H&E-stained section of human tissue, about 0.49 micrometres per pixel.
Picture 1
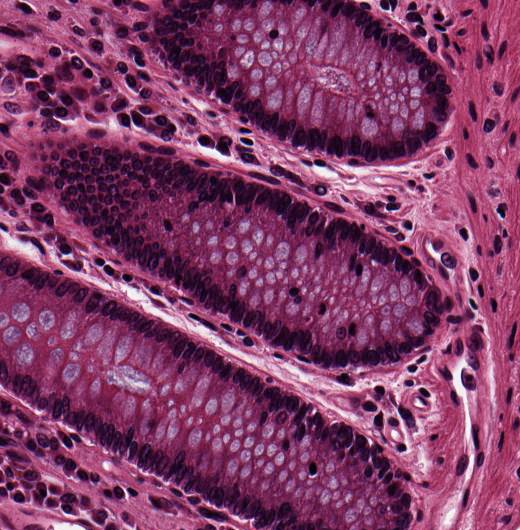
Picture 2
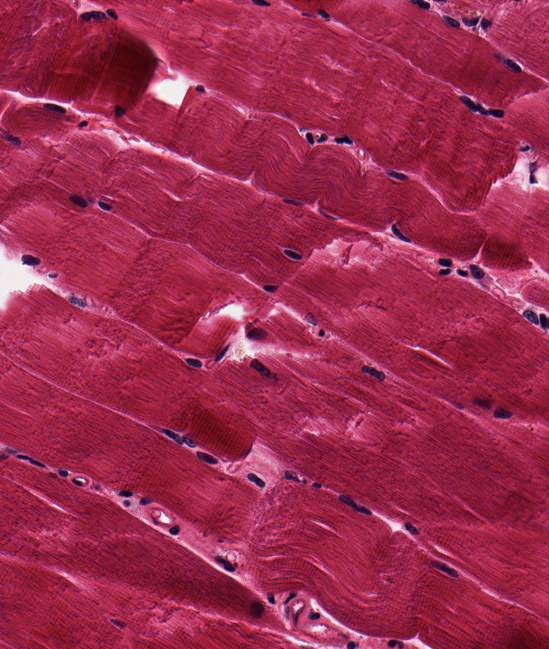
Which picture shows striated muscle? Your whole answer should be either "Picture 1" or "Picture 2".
Picture 2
